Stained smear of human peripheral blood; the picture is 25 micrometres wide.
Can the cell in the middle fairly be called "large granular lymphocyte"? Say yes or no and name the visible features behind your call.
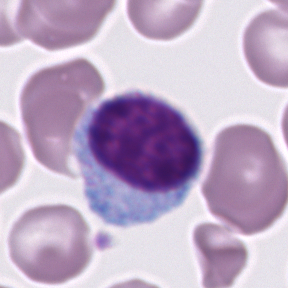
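Not a large granular lymphocyte: this cell is a typical lymphocyte. First point, granules: the cytoplasm contains no coarse granules, and this decides against large granular lymphocyte.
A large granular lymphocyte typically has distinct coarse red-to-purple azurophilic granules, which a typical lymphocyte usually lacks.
Second, chromatin: dark purple and clumped, with paler patches between the clumps, in keeping with typical lymphocyte.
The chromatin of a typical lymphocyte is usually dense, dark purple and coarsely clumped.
Third, cytoplasm: a broad crescent on the lower-left side of the nucleus, the one feature leaning toward large granular lymphocyte.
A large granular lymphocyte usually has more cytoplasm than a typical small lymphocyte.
Remaining points, simply noted: the nucleus is oval, about 10 by 8 micrometres, with no nucleolus seen, and the pale blue cytoplasm shows no vacuoles.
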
